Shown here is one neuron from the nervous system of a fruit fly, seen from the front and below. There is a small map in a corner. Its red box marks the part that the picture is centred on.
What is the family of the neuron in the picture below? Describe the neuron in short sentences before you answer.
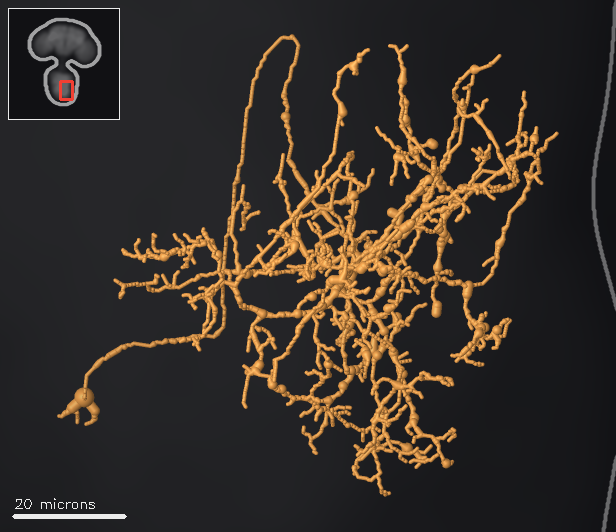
Its cell body lies at the lower left of the picture. By the scale bar it is about 90 microns wide in this view. The picture shows more than a hundred branch ends. This is a nerve-cord intrinsic neuron. The family is hemilineage 03A.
